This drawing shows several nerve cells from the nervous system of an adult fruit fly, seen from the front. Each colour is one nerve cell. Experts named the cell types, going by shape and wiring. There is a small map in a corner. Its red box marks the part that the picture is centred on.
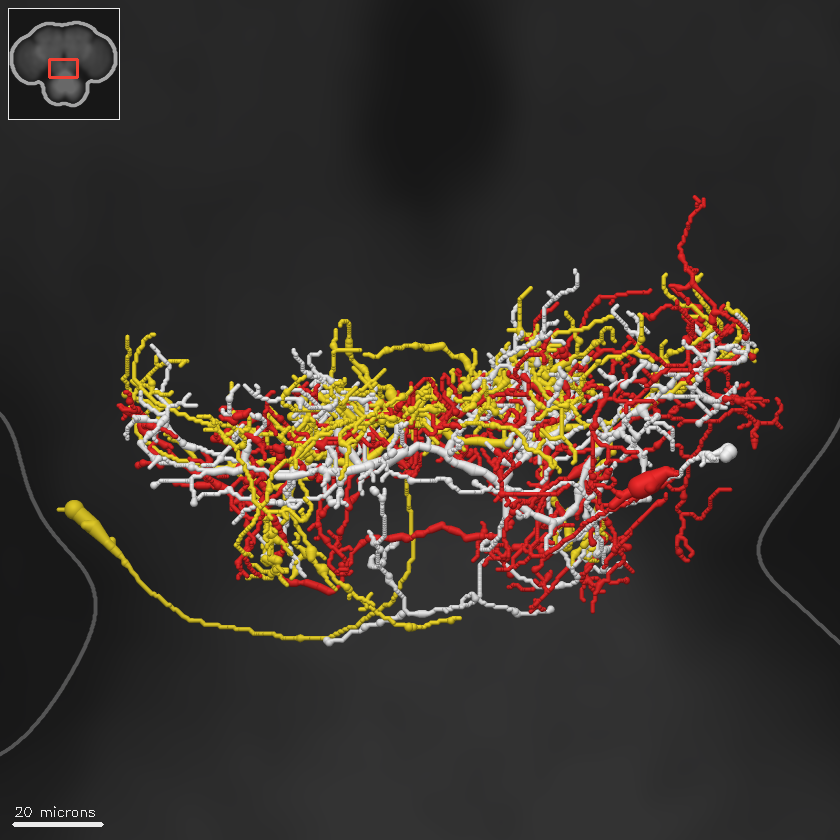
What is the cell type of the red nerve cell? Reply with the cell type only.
GNG054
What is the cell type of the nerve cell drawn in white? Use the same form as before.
GNG042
